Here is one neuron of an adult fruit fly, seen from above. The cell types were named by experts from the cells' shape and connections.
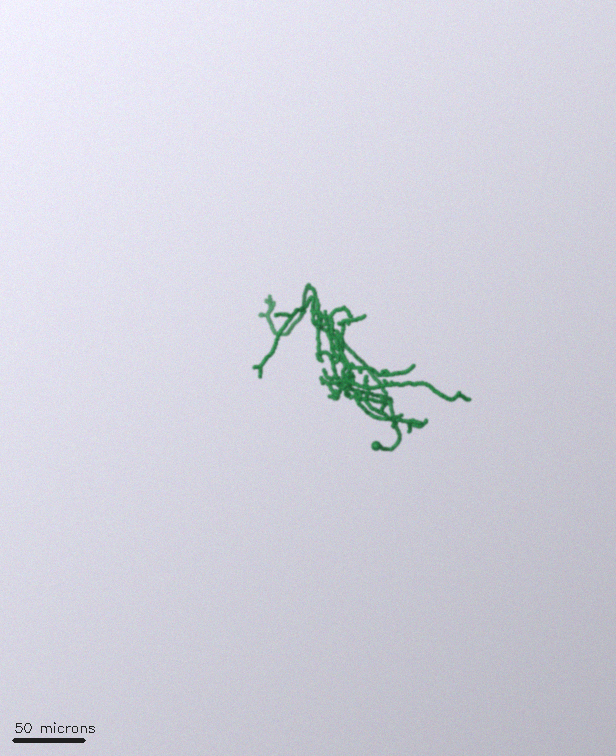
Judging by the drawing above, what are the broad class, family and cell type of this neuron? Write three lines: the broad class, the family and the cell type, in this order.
central-brain intrinsic neuron
hemilineage SMPpv1
SMP700m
